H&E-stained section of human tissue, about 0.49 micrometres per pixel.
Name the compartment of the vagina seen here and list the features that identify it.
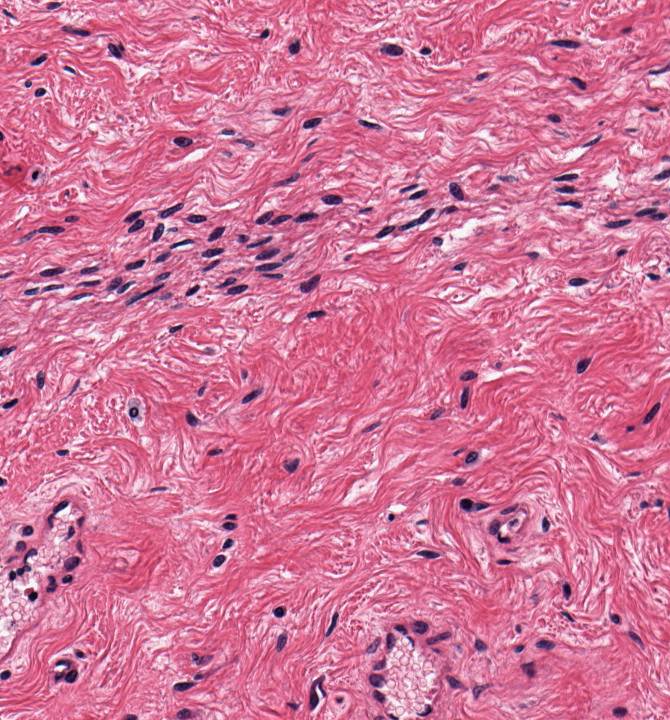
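Look closely: this is dense connective tissue. Notice how the collagen bundles wave and curl rather than running straight. Only a few spindle cells with slender, dark, elongated nuclei lie between them, their cytoplasm lost against the pink collagen.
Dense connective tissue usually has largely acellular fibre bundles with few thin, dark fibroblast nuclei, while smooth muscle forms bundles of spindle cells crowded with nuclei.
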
